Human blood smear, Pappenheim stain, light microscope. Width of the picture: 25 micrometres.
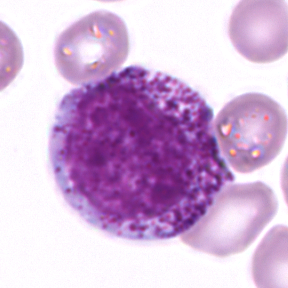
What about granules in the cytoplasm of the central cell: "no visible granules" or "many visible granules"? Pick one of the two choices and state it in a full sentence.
What is seen in the cytoplasm of this cell is many granules.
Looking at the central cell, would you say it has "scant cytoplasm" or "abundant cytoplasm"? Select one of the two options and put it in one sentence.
What cytoplasm the cell has forms just a narrow rim.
